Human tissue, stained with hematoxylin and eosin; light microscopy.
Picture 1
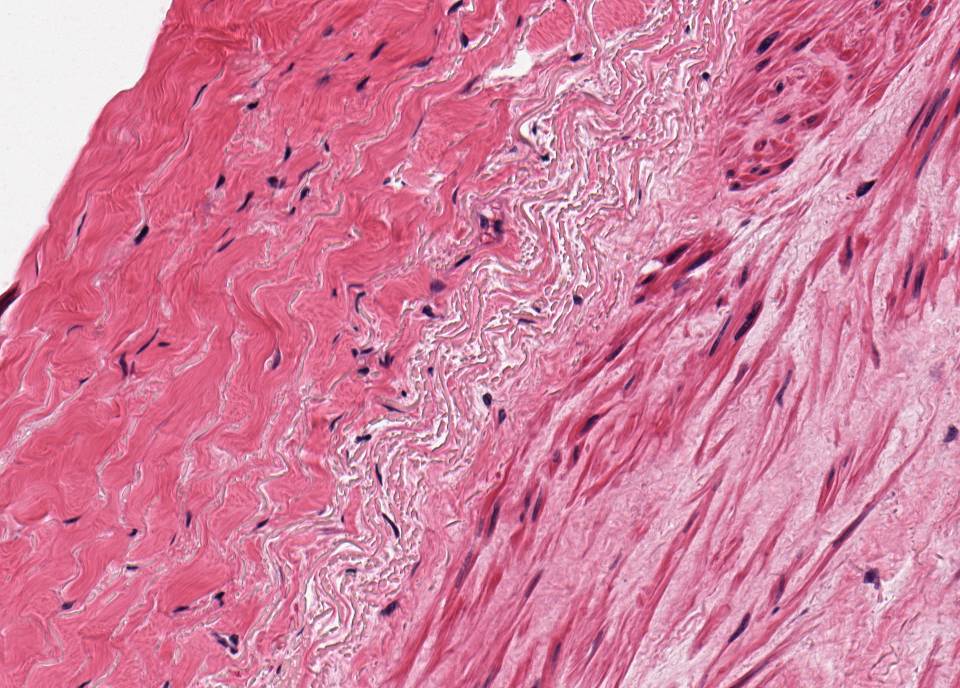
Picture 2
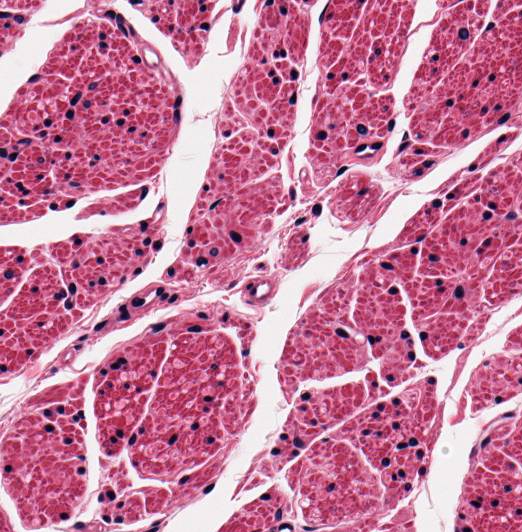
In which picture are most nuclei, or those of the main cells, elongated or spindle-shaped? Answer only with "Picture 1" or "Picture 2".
Picture 1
